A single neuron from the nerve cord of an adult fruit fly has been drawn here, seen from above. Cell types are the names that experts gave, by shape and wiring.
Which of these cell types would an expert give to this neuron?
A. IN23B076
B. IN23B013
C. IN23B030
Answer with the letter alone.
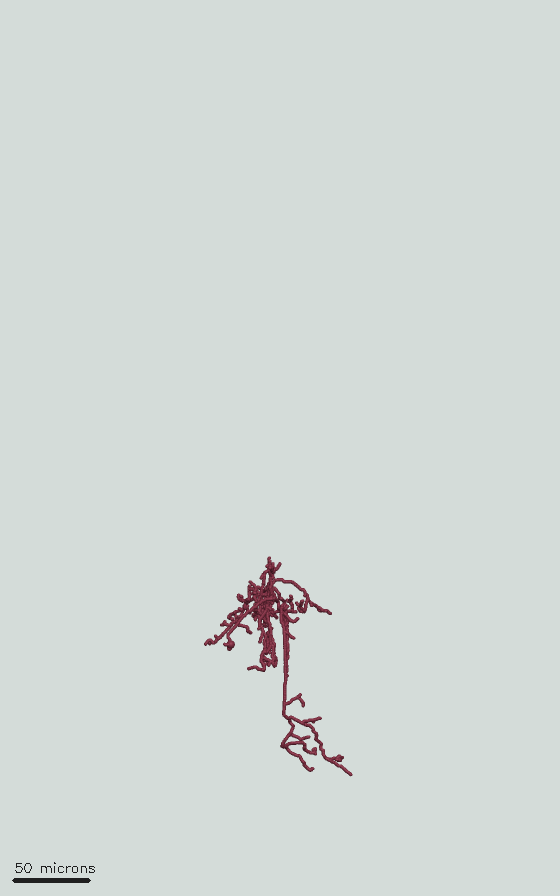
A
